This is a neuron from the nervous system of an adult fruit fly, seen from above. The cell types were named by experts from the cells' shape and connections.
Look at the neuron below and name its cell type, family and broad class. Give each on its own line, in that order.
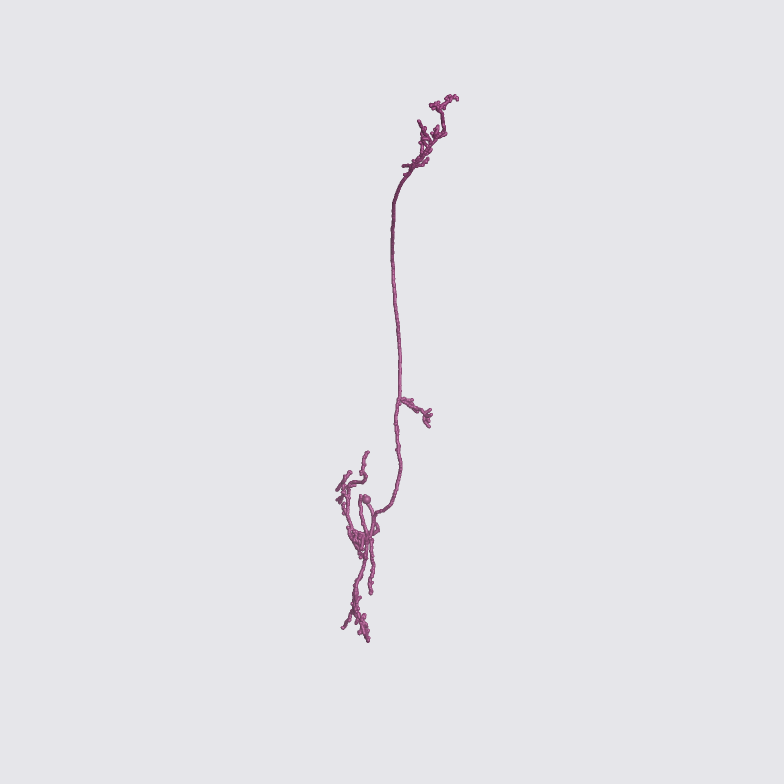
AN06B012
hemilineage 06B
ascending neuron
